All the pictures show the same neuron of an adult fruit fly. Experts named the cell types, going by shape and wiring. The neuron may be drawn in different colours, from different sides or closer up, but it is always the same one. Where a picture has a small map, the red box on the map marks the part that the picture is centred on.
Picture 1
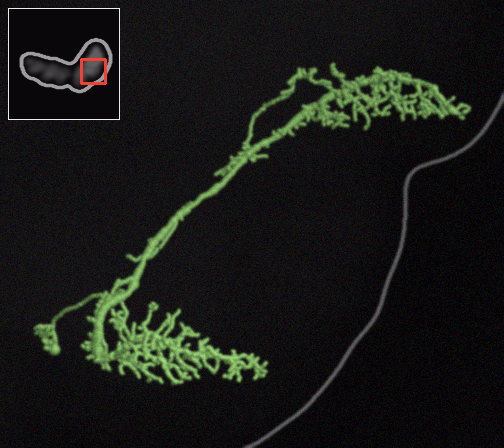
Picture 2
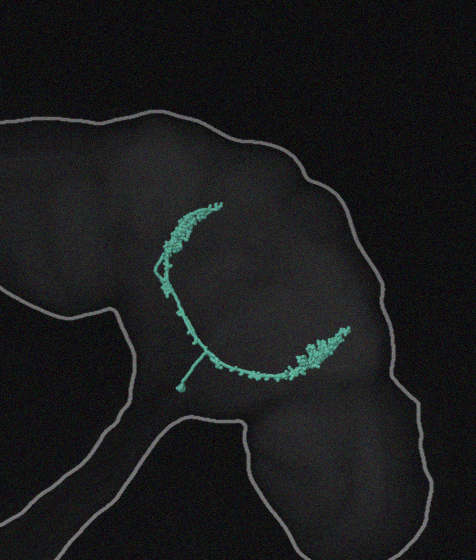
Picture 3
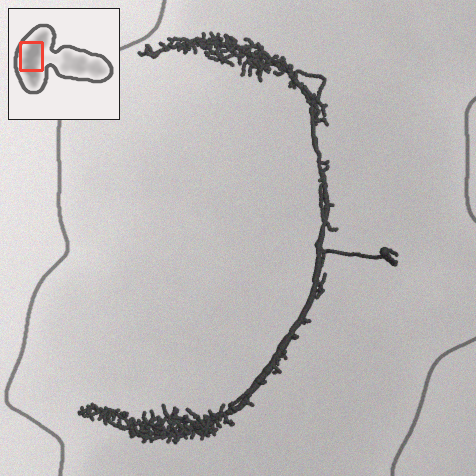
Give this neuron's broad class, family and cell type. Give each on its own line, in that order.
central-brain intrinsic neuron
hemilineage LB0
SAD091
